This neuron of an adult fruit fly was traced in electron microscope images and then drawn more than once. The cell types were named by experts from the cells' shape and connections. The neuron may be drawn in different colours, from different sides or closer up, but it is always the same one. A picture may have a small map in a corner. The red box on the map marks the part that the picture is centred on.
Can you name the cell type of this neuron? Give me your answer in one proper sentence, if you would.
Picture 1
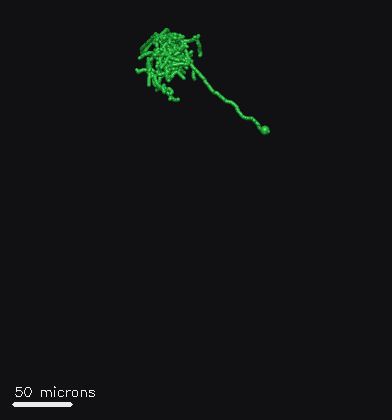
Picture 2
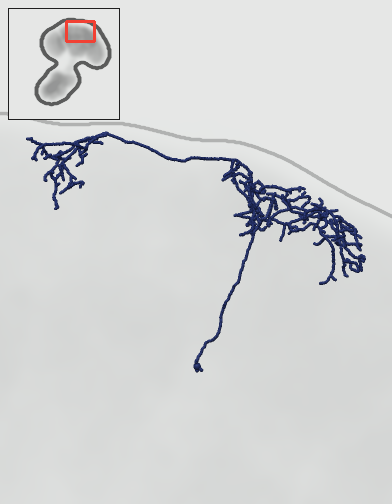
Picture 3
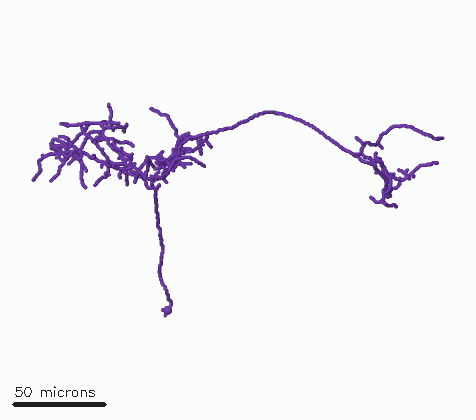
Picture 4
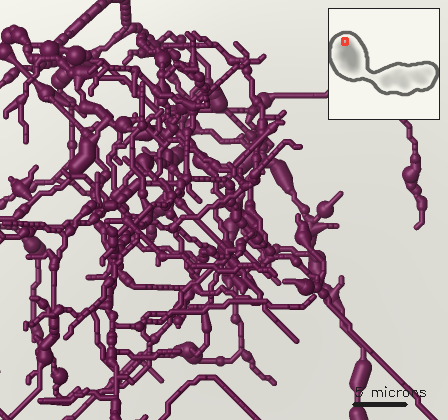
Regarding its cell type, the neuron is SIP076.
